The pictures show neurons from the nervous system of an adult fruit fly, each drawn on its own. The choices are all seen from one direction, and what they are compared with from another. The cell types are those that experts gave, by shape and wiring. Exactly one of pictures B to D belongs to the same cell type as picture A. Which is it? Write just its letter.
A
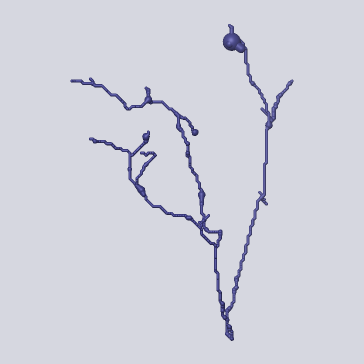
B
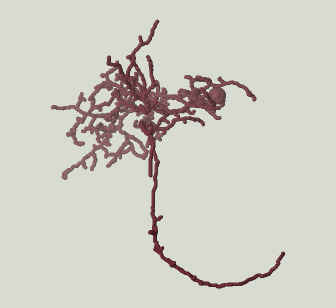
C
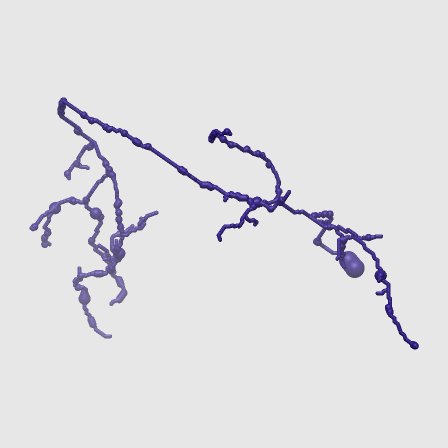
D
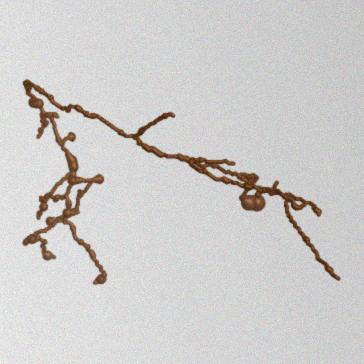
C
